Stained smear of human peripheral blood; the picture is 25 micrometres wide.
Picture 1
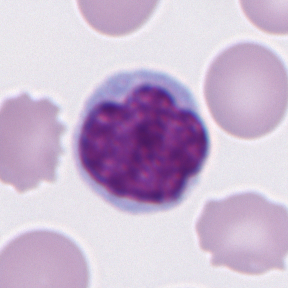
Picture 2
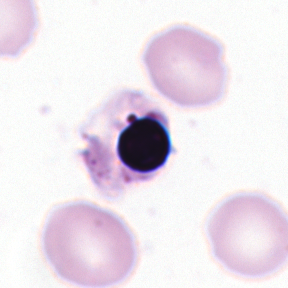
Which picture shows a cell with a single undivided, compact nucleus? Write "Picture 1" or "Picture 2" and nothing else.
Picture 2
